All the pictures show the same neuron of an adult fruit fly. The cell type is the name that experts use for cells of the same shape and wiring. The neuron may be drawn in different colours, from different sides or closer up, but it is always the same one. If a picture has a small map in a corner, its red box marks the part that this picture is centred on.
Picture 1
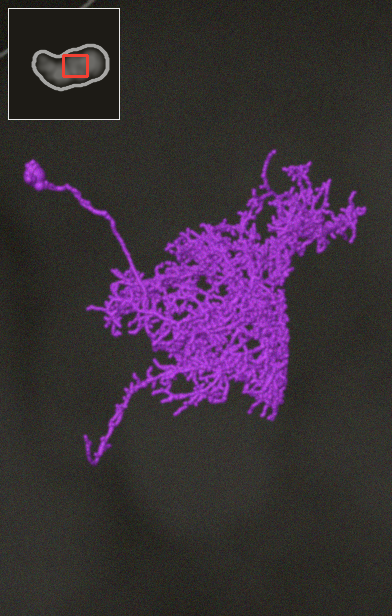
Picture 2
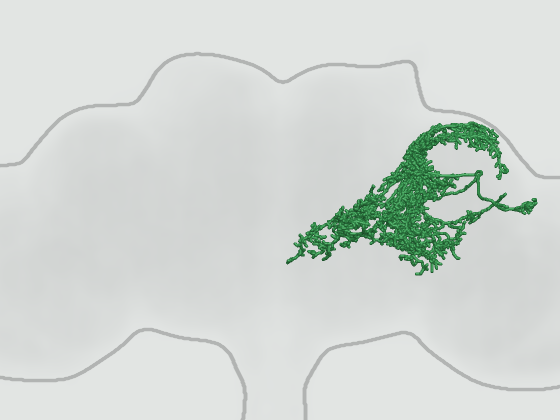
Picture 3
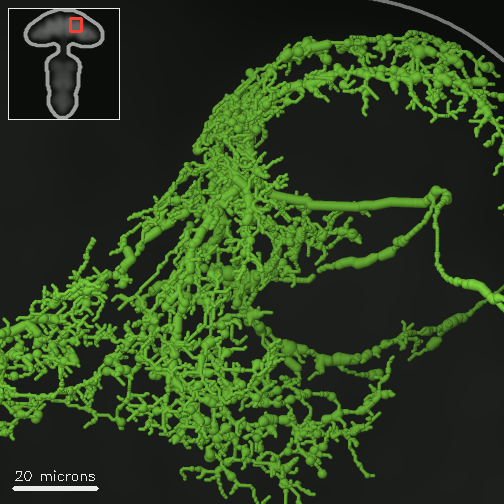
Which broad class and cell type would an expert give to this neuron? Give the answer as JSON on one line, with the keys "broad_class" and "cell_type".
{"broad_class": "central-brain intrinsic neuron", "cell_type": "AVLP077"}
